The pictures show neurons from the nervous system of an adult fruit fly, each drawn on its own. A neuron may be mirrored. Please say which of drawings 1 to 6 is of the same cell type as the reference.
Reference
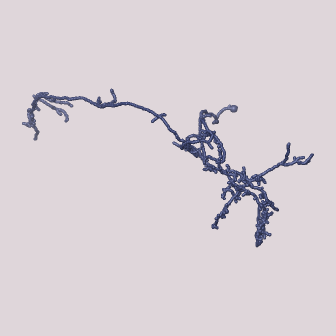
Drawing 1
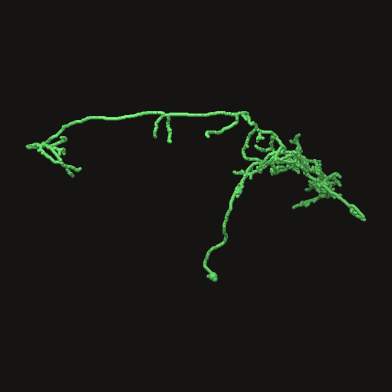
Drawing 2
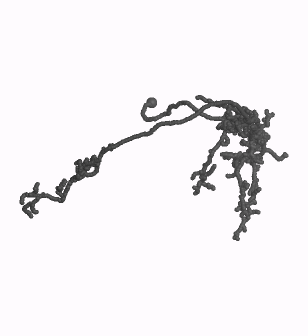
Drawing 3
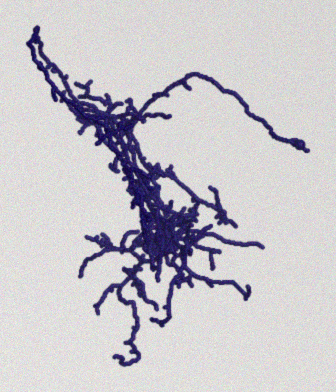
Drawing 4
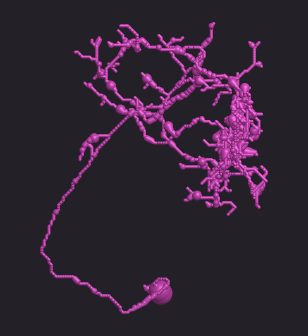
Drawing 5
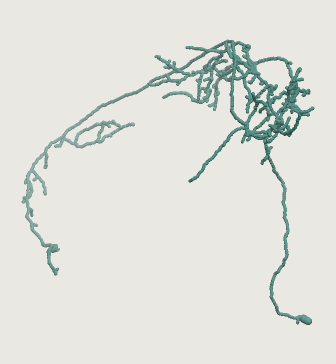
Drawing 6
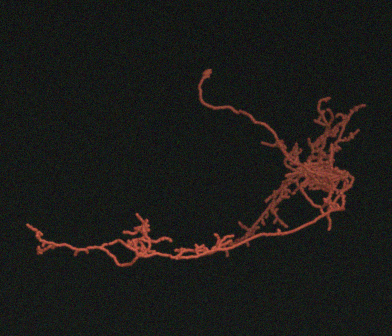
Drawing 1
